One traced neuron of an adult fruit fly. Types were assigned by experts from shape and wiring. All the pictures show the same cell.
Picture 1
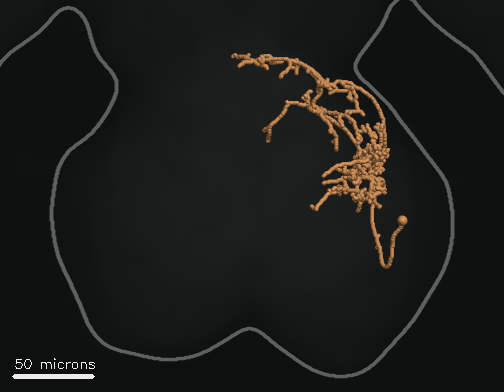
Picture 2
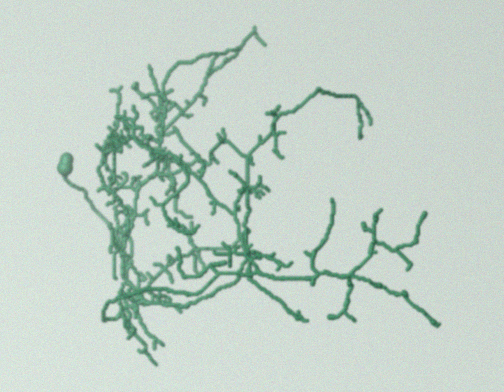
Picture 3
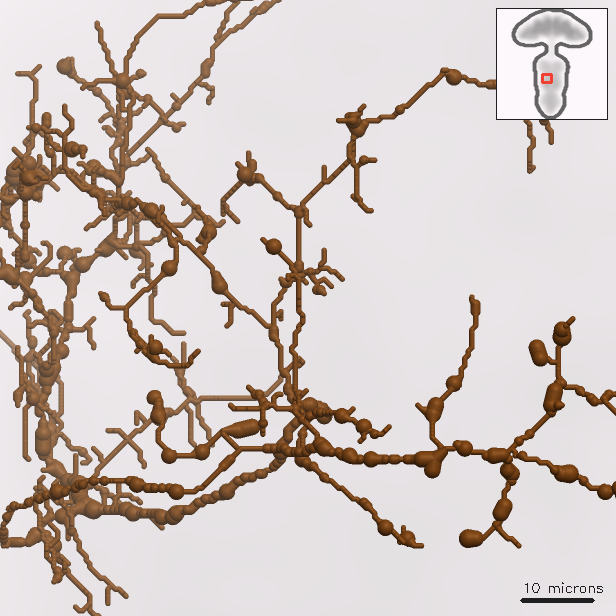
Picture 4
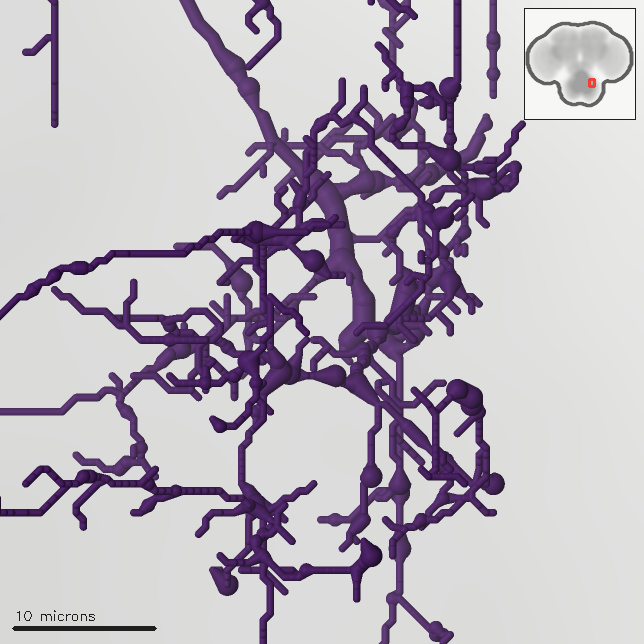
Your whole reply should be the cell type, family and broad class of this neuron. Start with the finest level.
IN08A011; hemilineage 08A; nerve-cord intrinsic neuron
